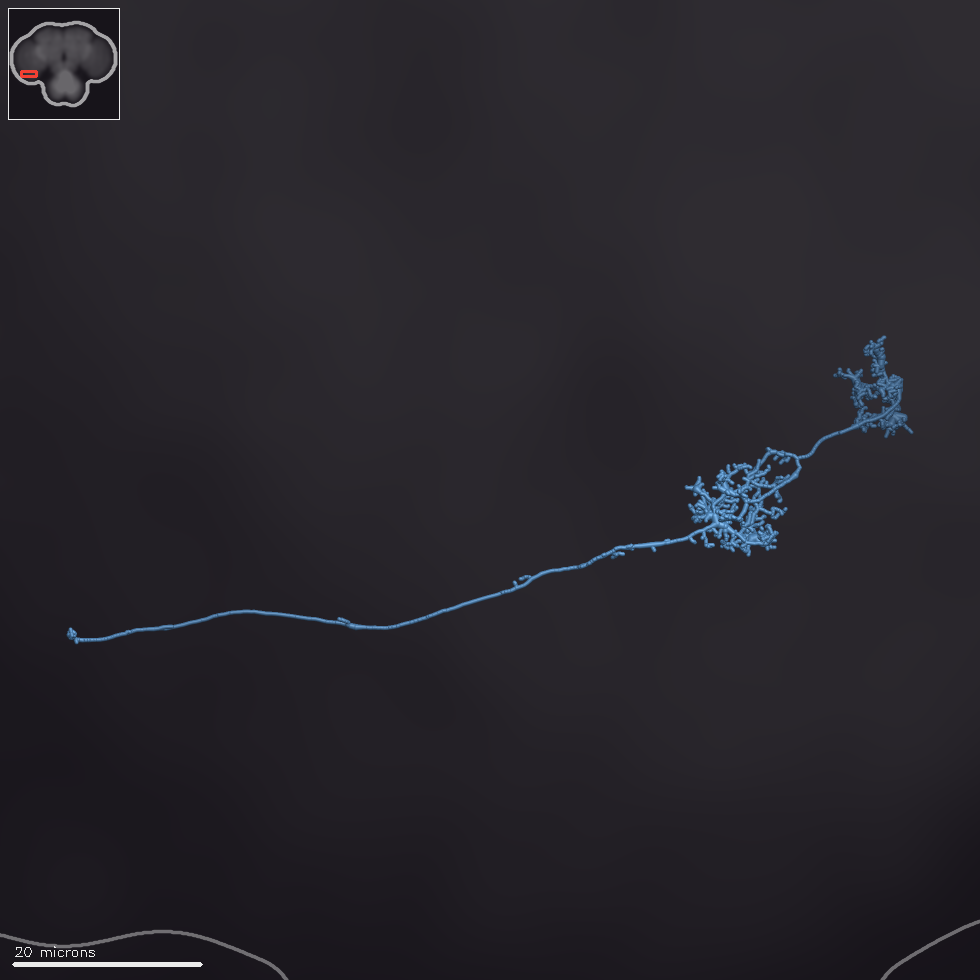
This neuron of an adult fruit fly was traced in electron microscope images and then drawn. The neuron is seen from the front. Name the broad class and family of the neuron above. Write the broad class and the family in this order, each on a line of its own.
optic-lobe intrinsic neuron
L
